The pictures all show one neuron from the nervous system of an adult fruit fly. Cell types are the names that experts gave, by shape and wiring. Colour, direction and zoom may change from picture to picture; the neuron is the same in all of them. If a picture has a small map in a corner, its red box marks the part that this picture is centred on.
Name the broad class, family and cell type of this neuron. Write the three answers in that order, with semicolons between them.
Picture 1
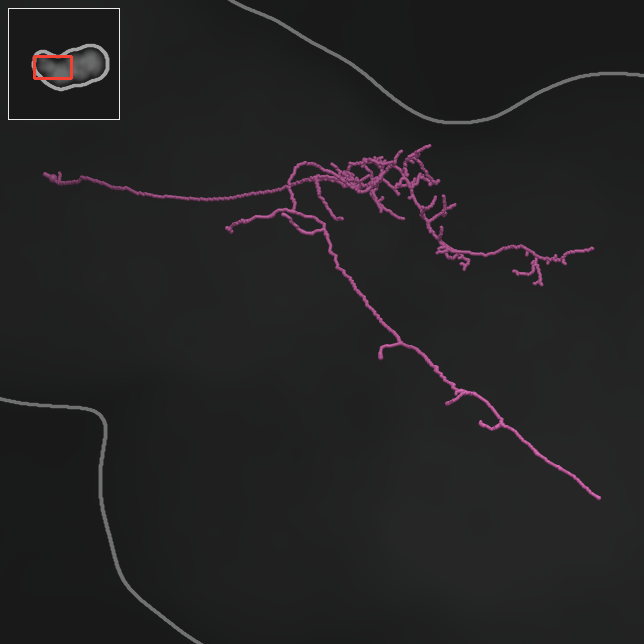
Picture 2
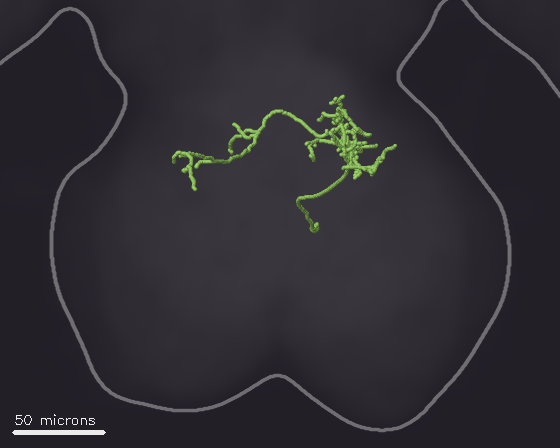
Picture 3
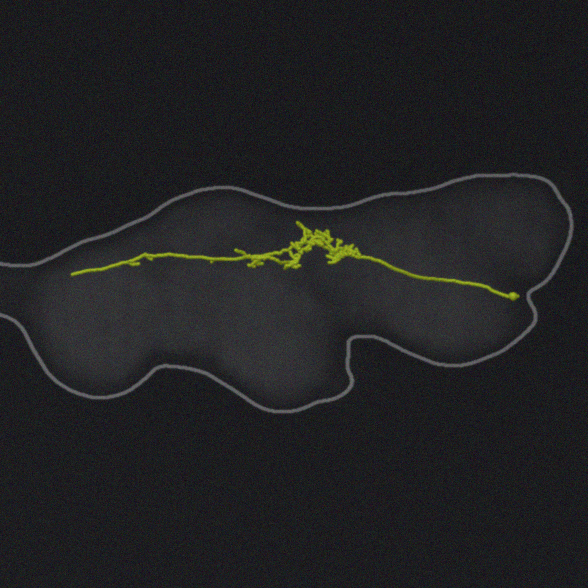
nerve-cord intrinsic neuron; hemilineage 06A; IN06A079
